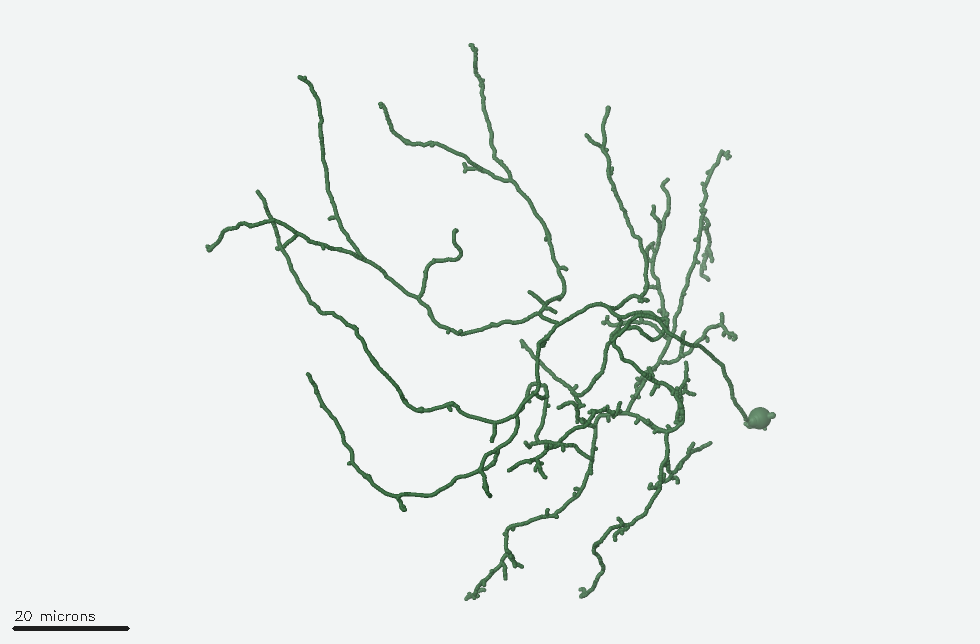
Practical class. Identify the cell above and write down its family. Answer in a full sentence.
The family is Li.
